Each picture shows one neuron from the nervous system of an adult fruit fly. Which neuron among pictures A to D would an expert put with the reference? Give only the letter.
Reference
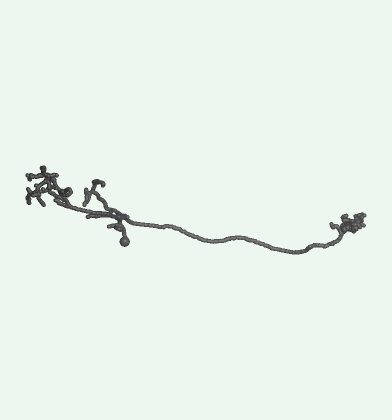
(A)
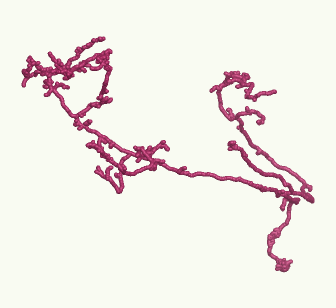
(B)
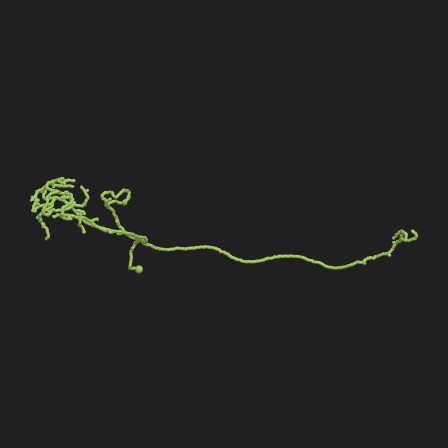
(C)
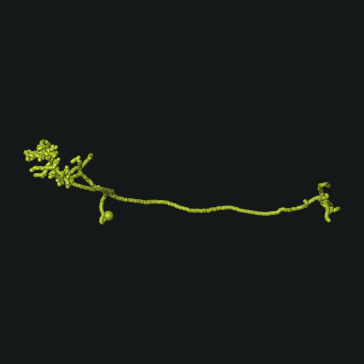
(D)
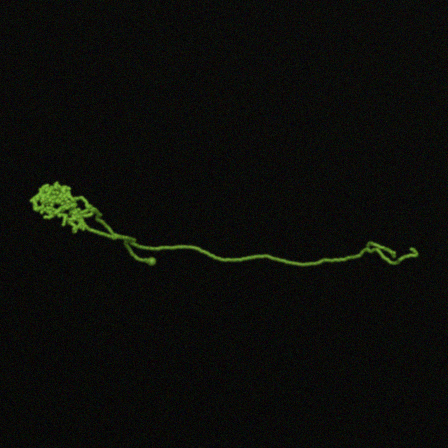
B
